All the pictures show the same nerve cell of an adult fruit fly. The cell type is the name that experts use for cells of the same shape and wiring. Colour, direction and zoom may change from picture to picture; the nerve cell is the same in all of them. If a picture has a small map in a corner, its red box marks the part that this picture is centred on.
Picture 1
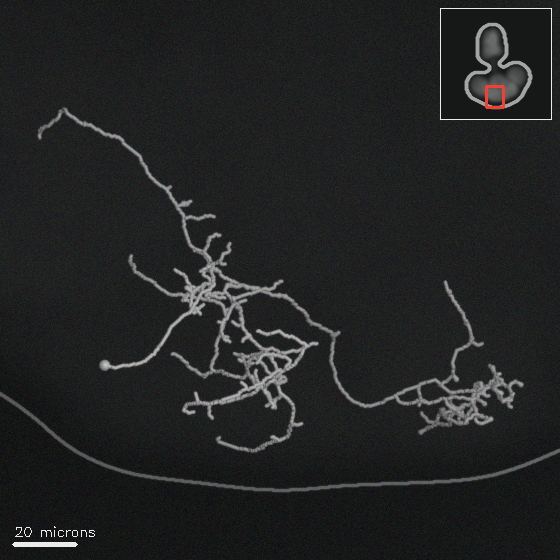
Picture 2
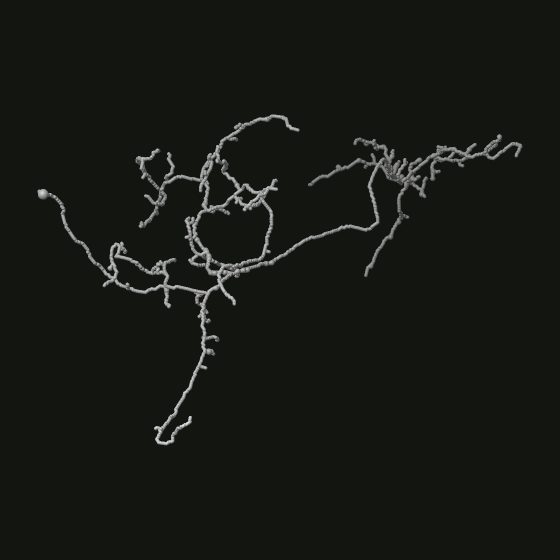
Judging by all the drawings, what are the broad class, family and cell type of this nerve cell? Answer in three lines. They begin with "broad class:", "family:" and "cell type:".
broad class: central-brain intrinsic neuron
family: hemilineage VLPd&p1_posterior
cell type: CB3060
